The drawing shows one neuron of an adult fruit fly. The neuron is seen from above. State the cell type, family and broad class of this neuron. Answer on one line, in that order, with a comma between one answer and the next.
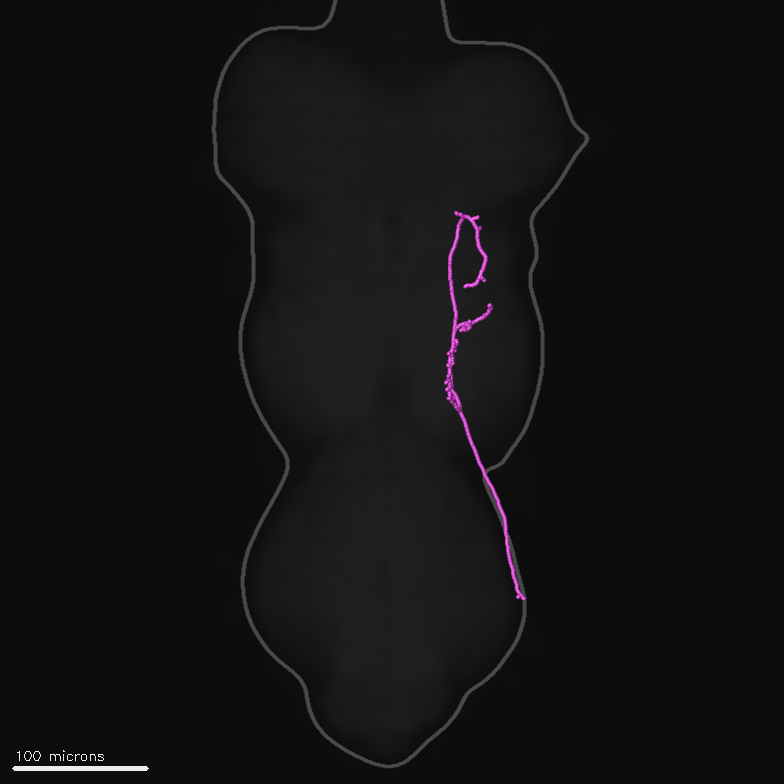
SNpp25, class mechanosensory proprioceptive, sensory neuron entering the nerve cord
